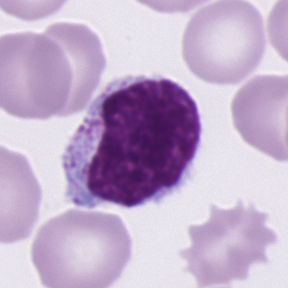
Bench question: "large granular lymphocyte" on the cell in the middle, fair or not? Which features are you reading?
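Most of the cytoplasm forms a crescent to the left of the nucleus: pale blue-grey, with scattered fine purple granules and no vacuoles. The chromatin is dark purple and coarsely clumped, no nucleoli show, and the nucleus fills about 70% of the cell's area.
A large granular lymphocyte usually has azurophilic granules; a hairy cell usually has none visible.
Those granules therefore count for large granular lymphocyte and against hairy cell.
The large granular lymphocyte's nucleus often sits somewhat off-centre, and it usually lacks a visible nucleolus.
Both suit this cell, and large granular lymphocyte fits it.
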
